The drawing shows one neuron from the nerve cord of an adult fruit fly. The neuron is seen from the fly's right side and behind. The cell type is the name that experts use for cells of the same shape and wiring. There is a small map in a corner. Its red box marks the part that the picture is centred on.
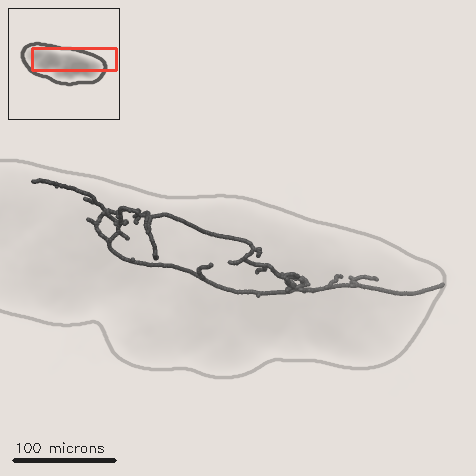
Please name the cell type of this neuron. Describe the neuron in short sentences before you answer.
The drawing shows no cell body. By the scale bar it is about 400 microns wide in this view. Its broad class is descending neuron. The cell type is DNp60.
